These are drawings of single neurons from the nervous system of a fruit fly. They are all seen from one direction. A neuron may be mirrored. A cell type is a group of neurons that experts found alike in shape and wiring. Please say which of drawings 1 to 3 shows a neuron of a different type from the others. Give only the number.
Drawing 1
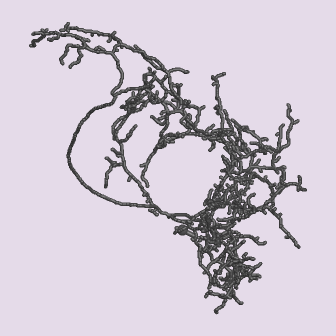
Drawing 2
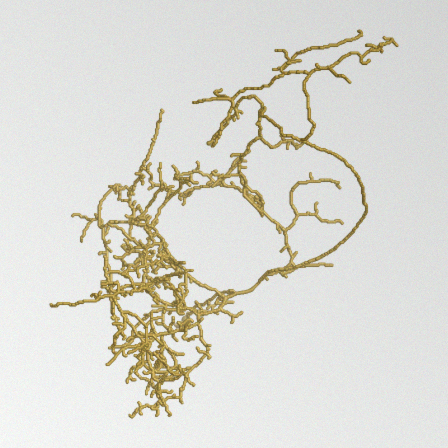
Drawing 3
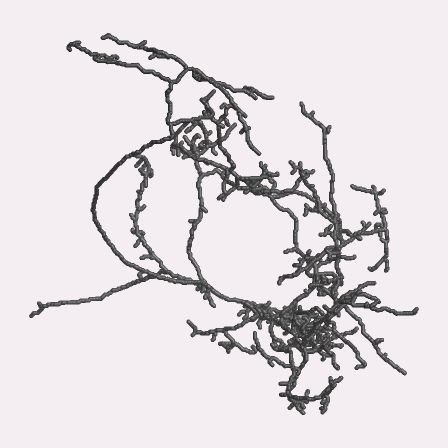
3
